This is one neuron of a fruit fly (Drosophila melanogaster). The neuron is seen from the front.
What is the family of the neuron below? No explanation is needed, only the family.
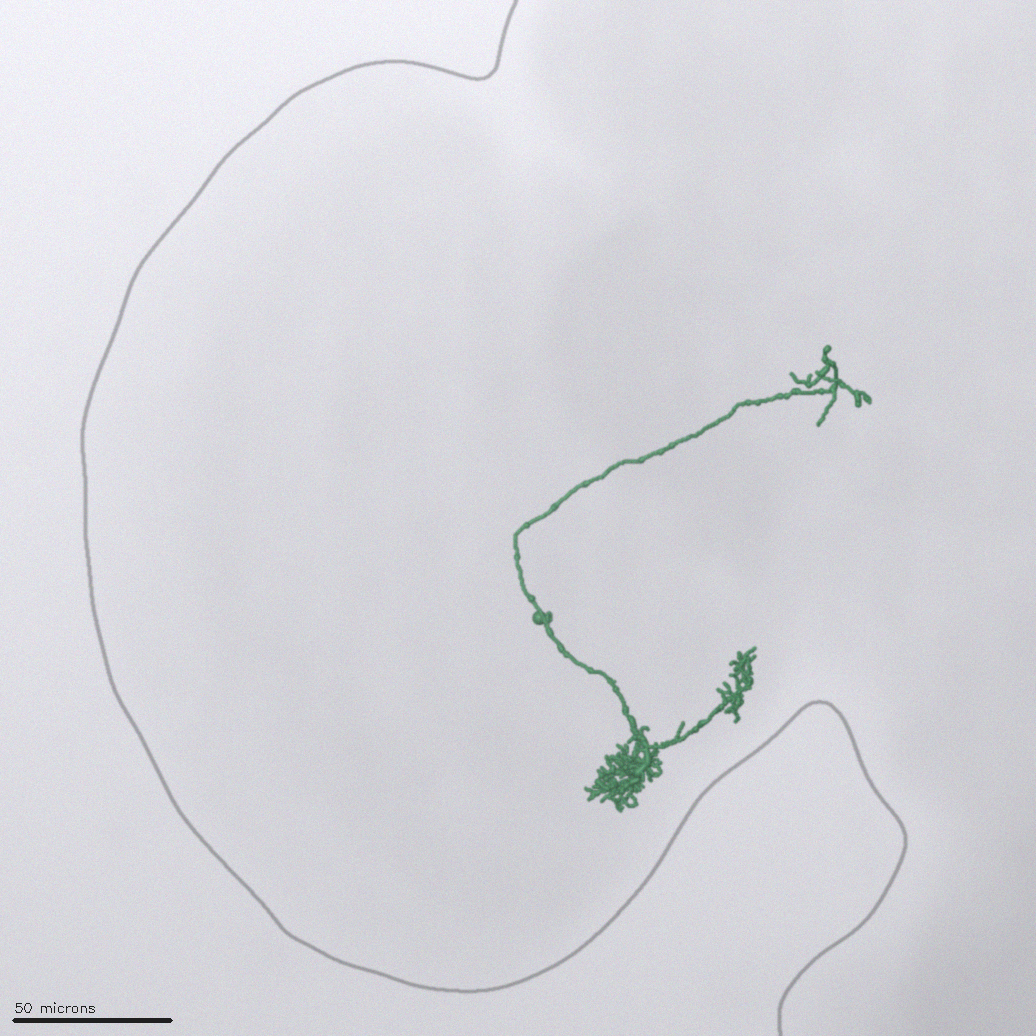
LLPC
